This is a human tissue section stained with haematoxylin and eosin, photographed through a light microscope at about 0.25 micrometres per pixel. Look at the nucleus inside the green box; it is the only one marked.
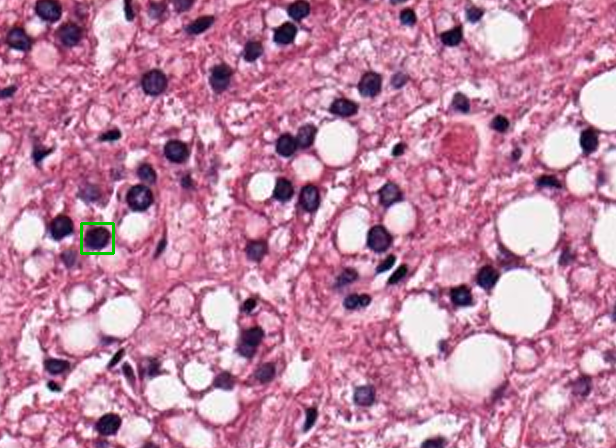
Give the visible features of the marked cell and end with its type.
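The nucleus is about the same size as the other dark round nuclei in the field. It sits close beside another similar dark round nucleus, just to its upper left. The cytoplasm around it is pale pink and frothy, with clear round spaces nearby, and the cell's outline cannot be clearly separated from its neighbours. Type of cell: adrenal cortical cell.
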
